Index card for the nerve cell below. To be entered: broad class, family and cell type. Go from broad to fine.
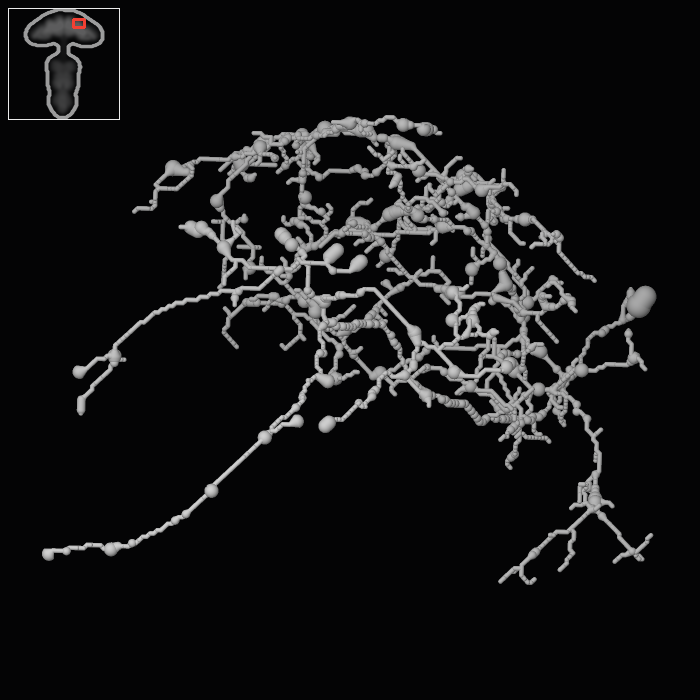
central-brain intrinsic neuron; hemilineage VLPl&p2_lateral; AVLP115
